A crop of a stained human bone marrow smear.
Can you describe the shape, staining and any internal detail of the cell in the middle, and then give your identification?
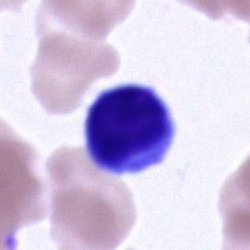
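Its outline is round, with a few edges slightly flattened. Dense chromatin stains an even dark purple. Paler blue cytoplasm appears only as a thin crescent along the lower edge. No granules are visible in this cytoplasm. It is a lymphocyte.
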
